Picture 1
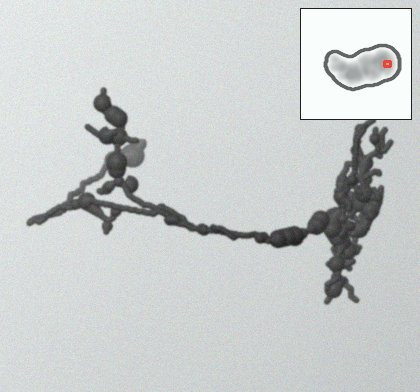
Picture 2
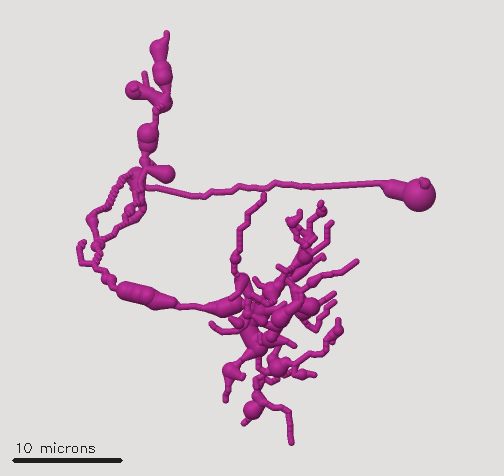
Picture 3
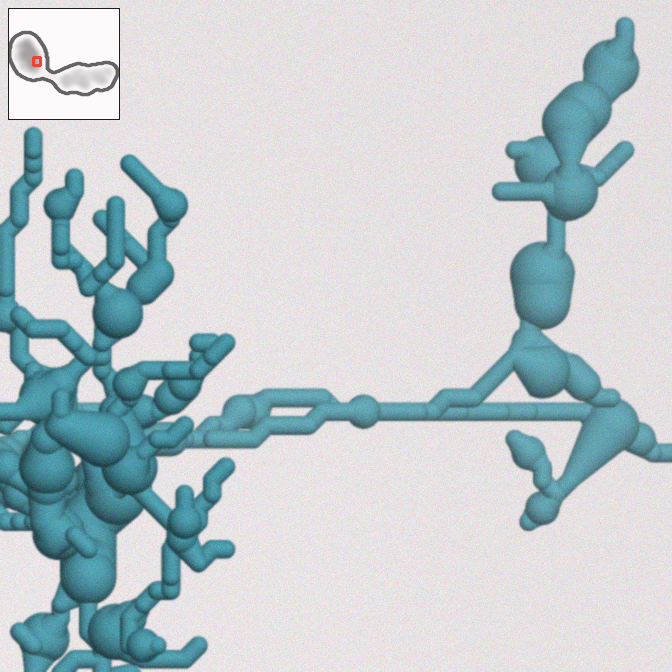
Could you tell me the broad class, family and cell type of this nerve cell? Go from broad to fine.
optic-lobe intrinsic neuron; T; T4d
